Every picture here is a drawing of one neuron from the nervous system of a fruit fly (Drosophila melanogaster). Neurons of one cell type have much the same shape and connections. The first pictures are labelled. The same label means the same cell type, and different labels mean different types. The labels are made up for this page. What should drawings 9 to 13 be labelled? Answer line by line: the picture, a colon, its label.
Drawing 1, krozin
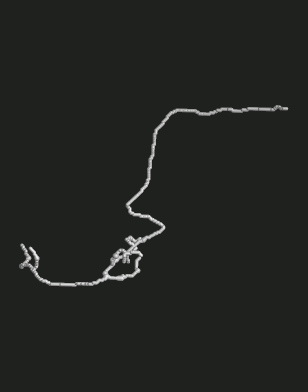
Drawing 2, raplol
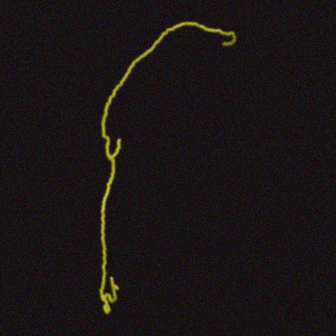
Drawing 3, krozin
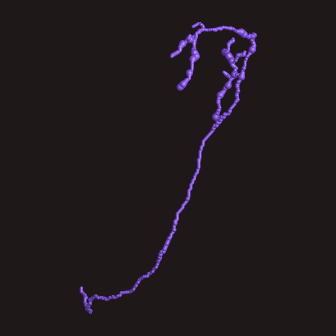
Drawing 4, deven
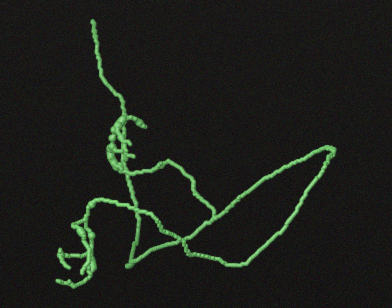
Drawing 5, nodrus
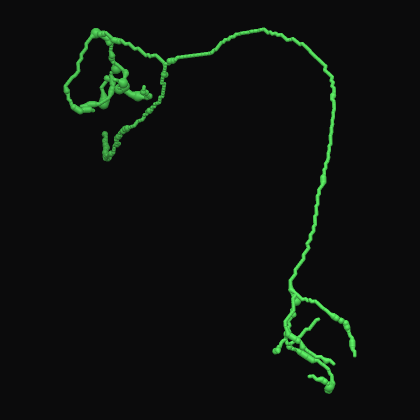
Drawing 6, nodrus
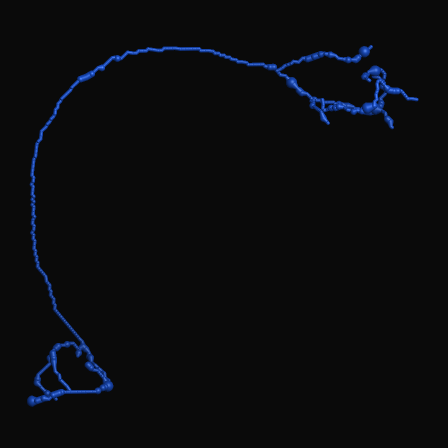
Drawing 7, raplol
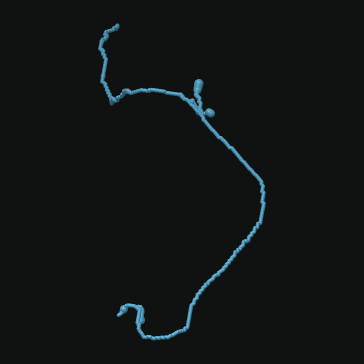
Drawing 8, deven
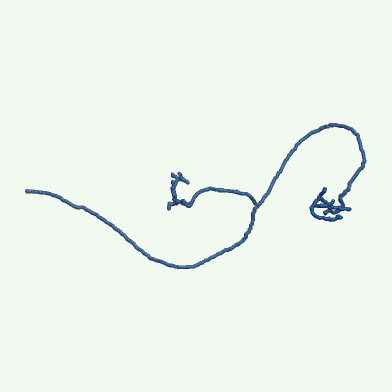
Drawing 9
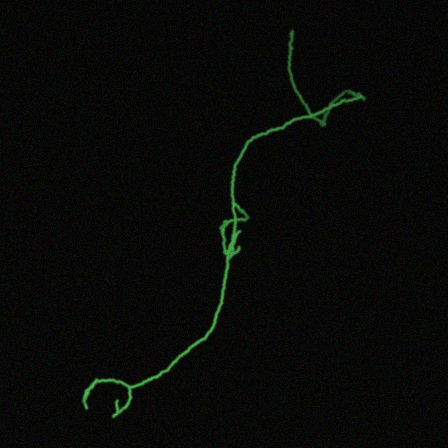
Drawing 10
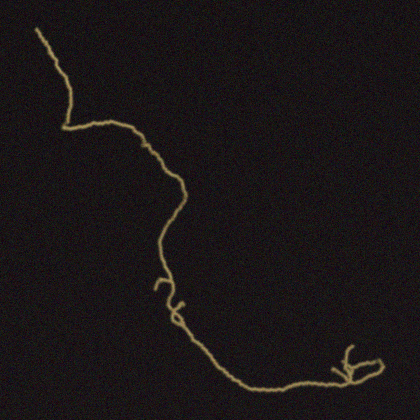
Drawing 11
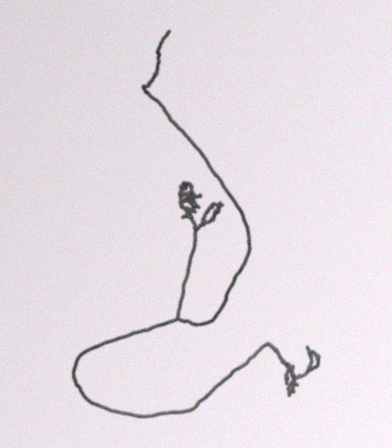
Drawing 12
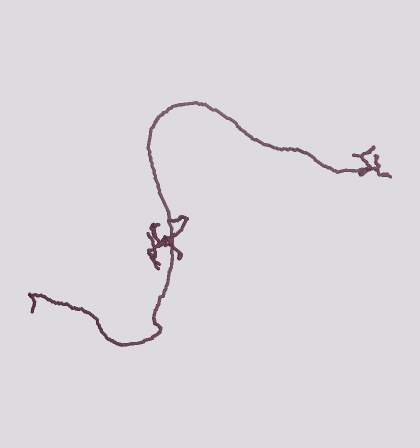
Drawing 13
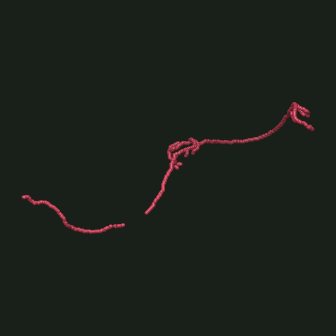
9: raplol
10: raplol
11: deven
12: deven
13: nodrus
